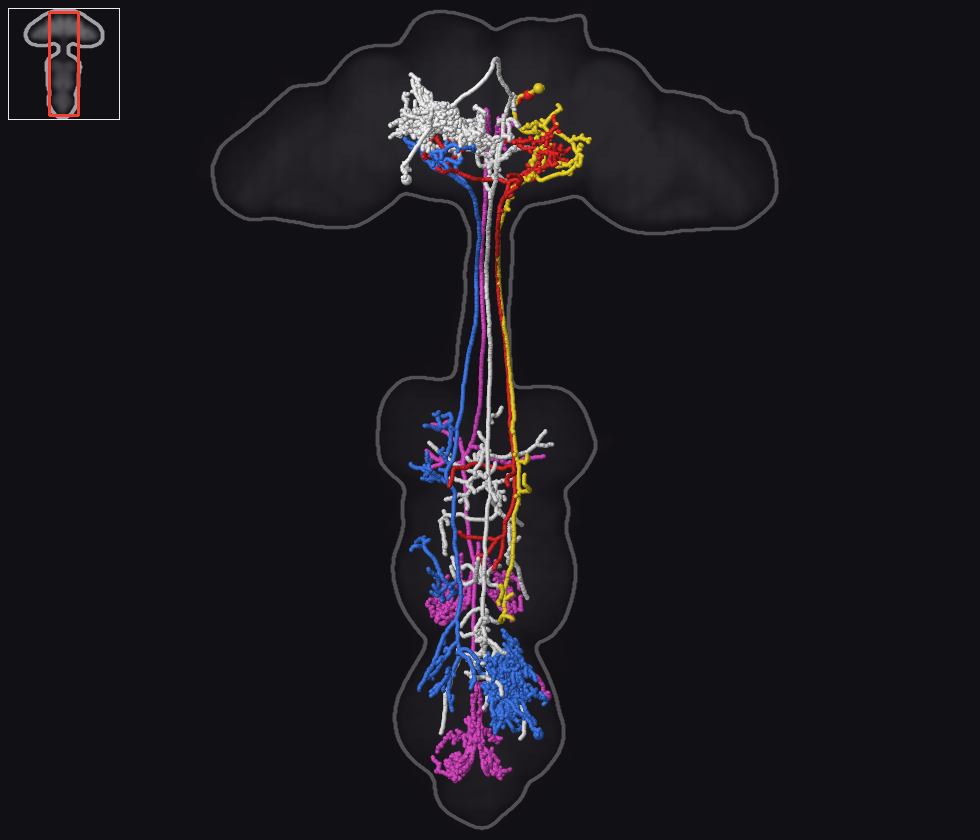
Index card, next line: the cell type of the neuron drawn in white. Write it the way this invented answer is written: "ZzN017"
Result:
"DNpe045"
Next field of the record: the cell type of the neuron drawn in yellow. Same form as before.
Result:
"DNg08"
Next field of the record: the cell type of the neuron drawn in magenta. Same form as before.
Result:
"AN09B032"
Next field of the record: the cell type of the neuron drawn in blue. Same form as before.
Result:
"ANXXX030"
